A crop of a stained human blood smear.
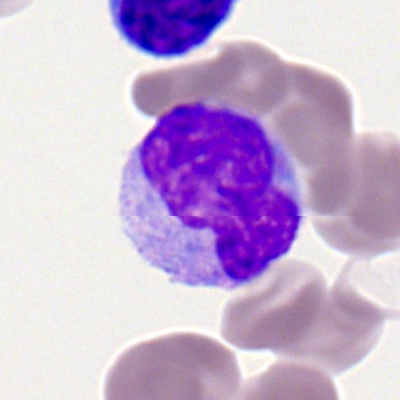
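Monocyte, the cell in the middle of this stained blood smear. Its outline strikes me as round and smooth. The chromatin looks dark purple and clumped, and between the clumps I see paler patches. Fine, dusty pinkish-purple granules sit in the cytoplasm, yet I find no vacuoles there.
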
